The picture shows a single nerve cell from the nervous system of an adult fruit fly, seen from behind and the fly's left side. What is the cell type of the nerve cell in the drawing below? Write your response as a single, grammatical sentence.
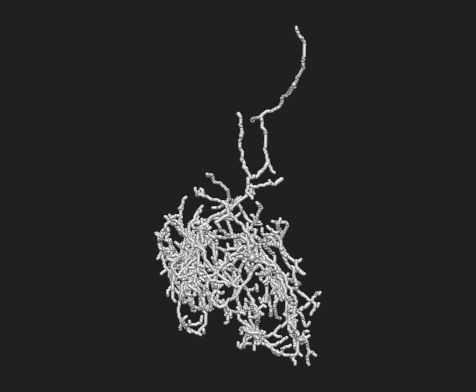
The nerve cell is typed under the name CB3104.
